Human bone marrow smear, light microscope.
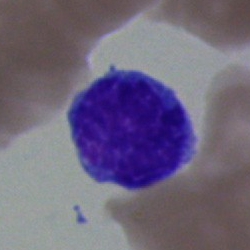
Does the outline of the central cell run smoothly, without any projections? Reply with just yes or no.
No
